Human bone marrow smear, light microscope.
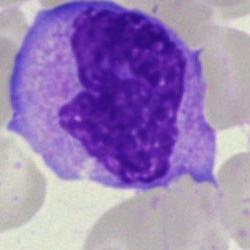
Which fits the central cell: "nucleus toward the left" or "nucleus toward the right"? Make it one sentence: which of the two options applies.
The nucleus is shifted toward the right of this cell.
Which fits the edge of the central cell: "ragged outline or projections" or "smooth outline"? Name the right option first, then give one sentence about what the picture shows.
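Ragged outline or projections. The cell outline is irregular, with small pointed projections on its right side.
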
